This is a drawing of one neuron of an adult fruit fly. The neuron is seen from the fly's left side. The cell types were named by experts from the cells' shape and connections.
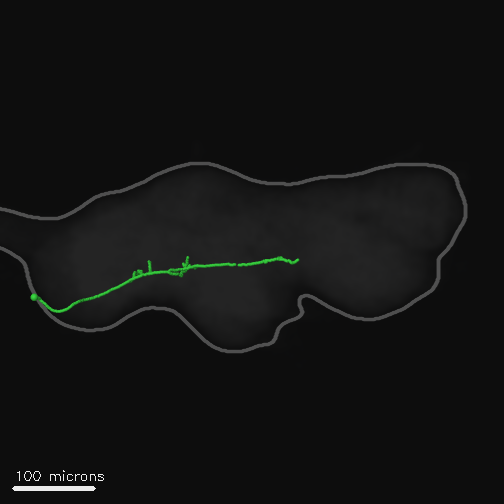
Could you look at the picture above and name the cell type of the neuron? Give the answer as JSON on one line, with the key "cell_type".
{"cell_type": "SNpp17"}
